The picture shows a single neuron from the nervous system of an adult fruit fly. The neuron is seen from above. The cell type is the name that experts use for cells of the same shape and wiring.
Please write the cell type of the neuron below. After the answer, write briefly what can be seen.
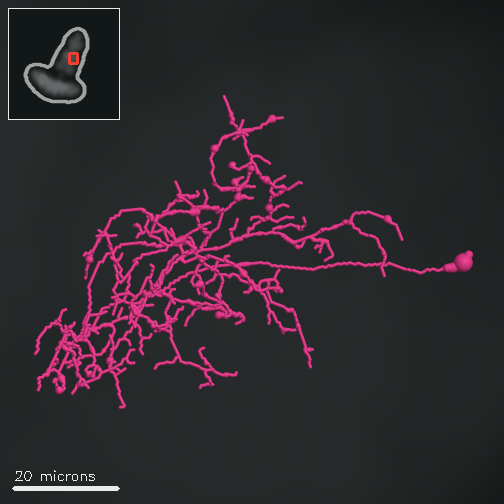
The cell type is IN01B065. It is a nerve-cord intrinsic neuron. Its cell body lies on the right of the picture. By the scale bar it is about 85 microns wide in this view. The picture shows dozens of branch ends.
